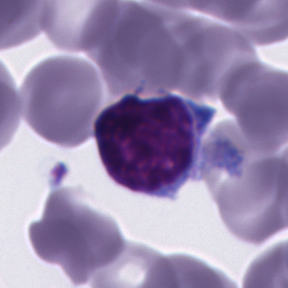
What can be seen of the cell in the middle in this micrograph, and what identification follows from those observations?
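The chromatin here is dark purple and coarsely clumped. Most of the visible cytoplasm lies to the right of the nucleus, trailing off in a ragged blue edge. Off to the lower left of the cell sits a small, separate purple fragment. So: a typical lymphocyte.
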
